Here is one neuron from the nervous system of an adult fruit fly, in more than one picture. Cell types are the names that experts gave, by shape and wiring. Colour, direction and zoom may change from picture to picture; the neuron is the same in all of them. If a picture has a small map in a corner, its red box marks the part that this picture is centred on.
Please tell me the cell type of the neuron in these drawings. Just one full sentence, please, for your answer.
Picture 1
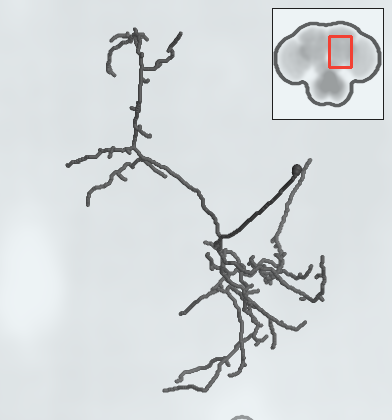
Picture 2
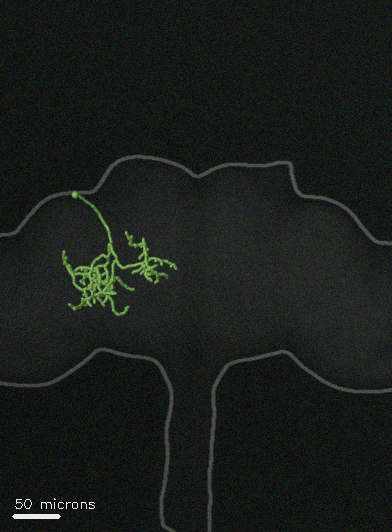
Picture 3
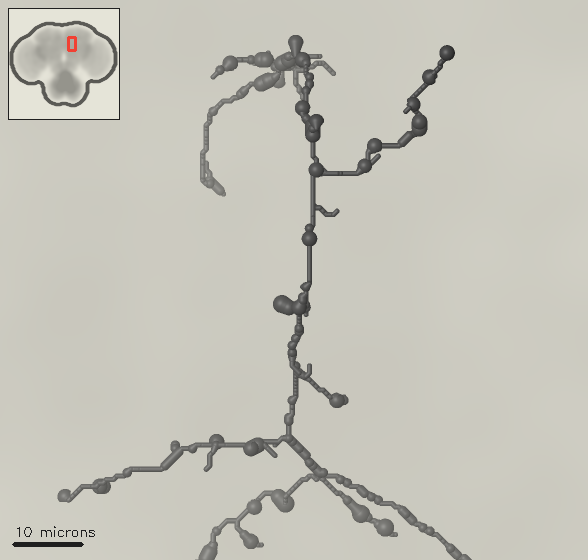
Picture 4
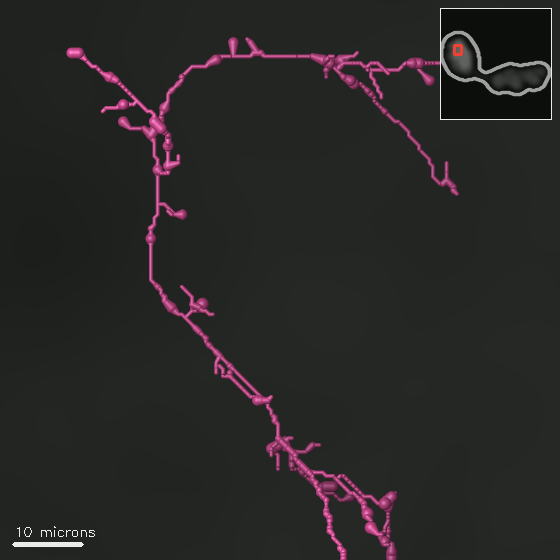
This neuron is a cell of type WED013.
